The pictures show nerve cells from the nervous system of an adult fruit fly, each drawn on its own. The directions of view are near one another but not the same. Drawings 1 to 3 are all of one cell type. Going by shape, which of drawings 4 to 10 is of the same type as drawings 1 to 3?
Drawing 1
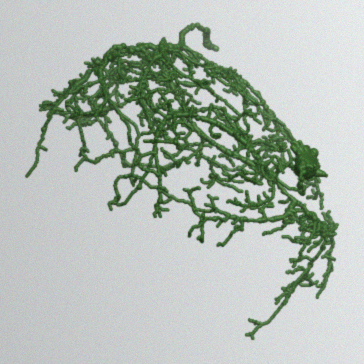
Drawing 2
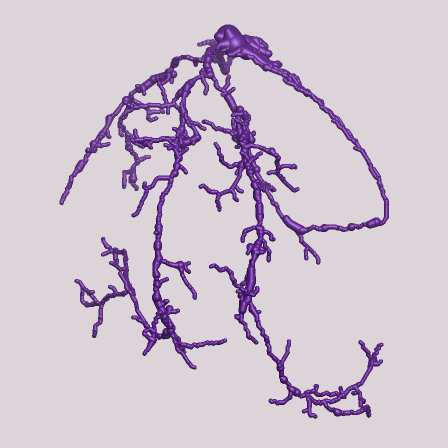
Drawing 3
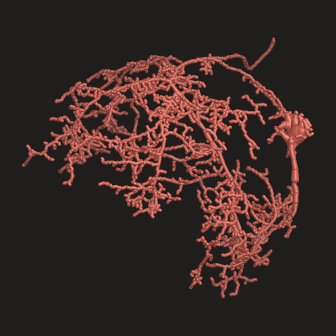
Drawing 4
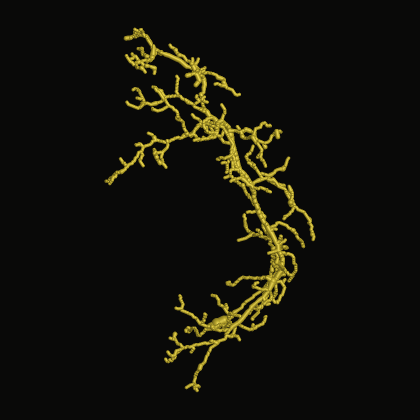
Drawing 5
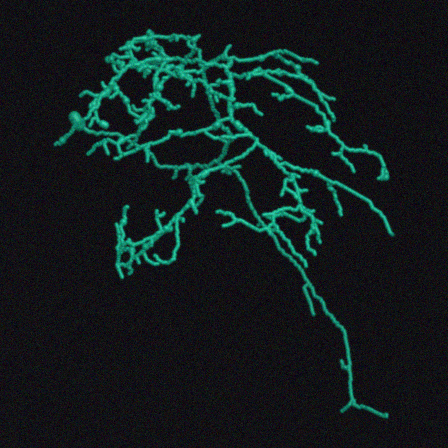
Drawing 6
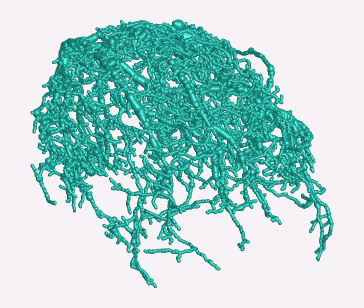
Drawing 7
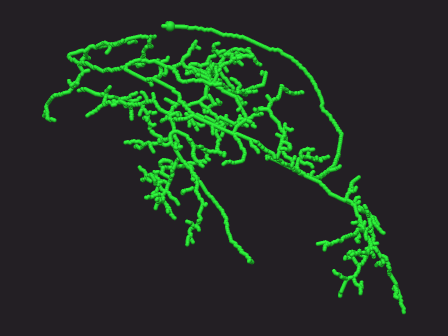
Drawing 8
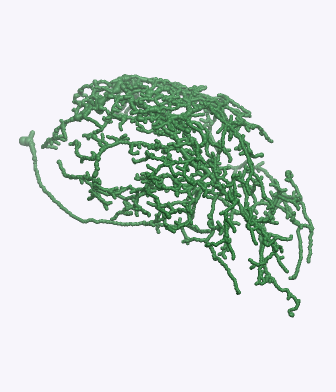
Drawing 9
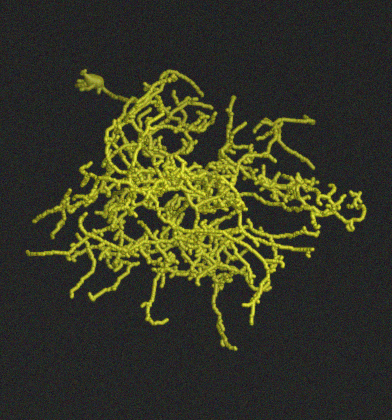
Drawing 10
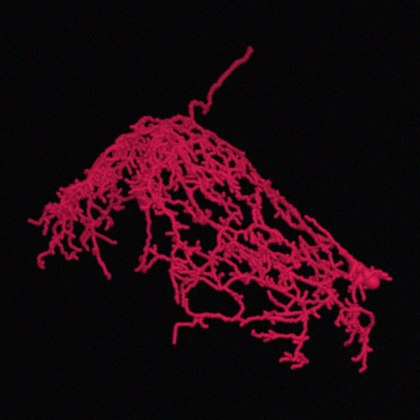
10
